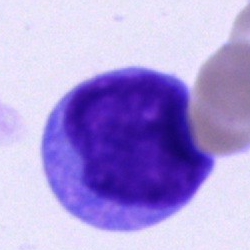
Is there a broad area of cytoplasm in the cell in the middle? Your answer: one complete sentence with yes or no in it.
No, the cell's cytoplasm is limited to a thin rim.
